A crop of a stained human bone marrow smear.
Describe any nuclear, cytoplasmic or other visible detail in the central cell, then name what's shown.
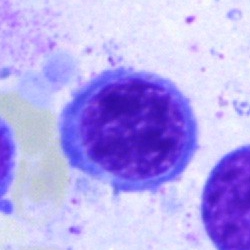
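Outline roughly round. Cytoplasm blue, its rim wider on the left side of the cell than on the right. No granules visible in the cytoplasm. Name: erythroblast.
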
